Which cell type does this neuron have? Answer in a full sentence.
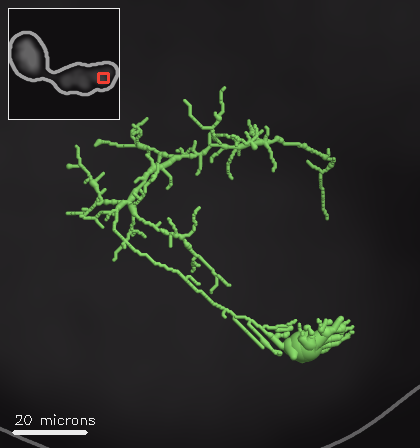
The cell type is Ti flexor MN.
